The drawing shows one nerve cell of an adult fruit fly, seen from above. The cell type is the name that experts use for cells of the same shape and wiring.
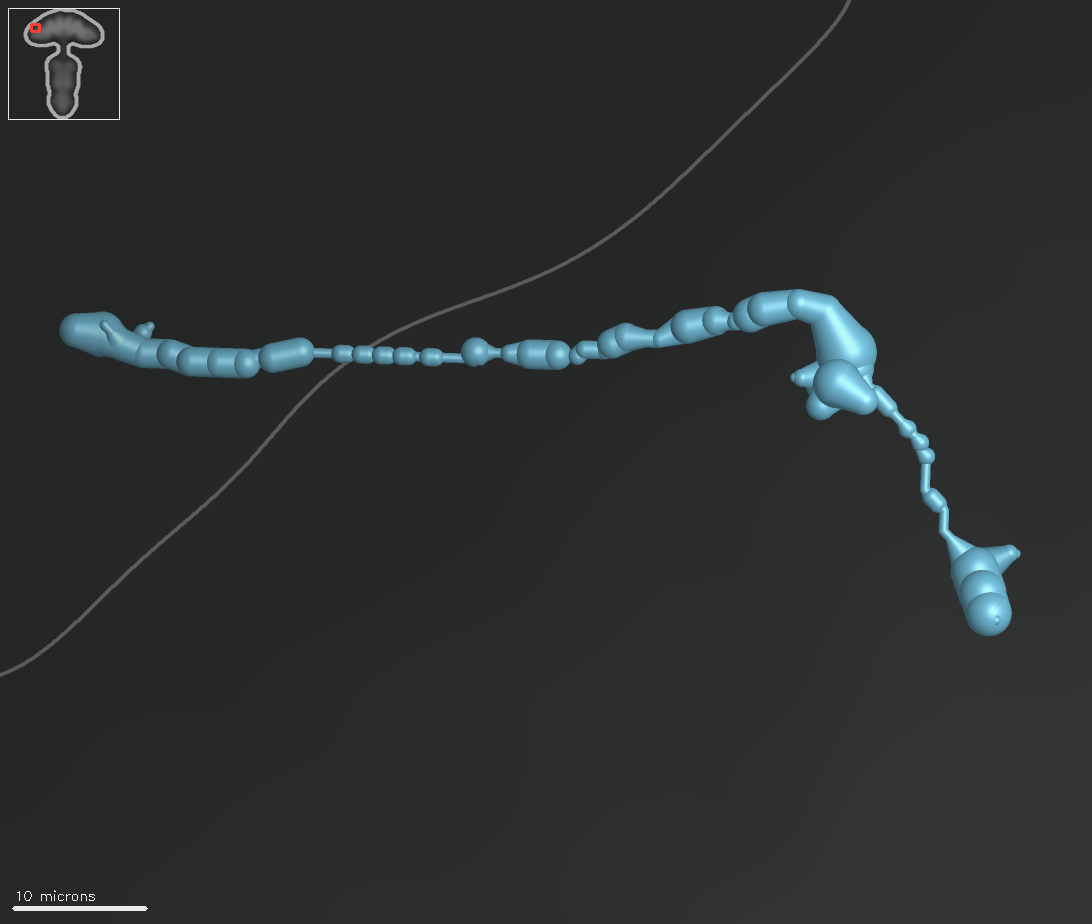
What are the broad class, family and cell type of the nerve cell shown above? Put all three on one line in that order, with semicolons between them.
optic-lobe intrinsic neuron; L; L1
